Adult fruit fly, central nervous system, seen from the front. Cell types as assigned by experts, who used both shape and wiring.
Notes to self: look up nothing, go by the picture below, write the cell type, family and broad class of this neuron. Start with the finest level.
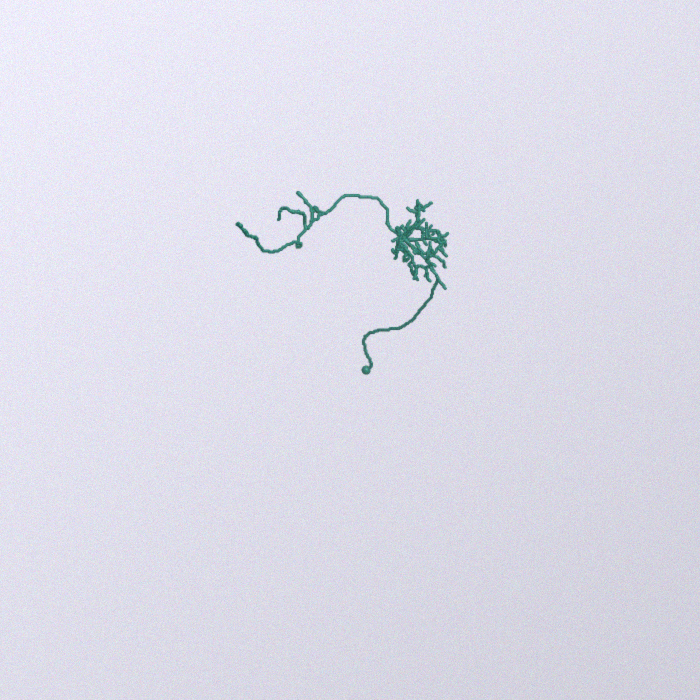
IN06A125; hemilineage 06A; nerve-cord intrinsic neuron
